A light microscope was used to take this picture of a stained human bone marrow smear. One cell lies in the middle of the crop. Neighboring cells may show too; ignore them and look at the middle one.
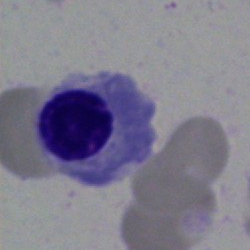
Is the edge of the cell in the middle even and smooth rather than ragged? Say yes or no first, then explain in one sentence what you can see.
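No. The cell outline is irregular, with rounded bulges along its right edge.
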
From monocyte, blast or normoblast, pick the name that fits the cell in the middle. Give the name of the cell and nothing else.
normoblast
